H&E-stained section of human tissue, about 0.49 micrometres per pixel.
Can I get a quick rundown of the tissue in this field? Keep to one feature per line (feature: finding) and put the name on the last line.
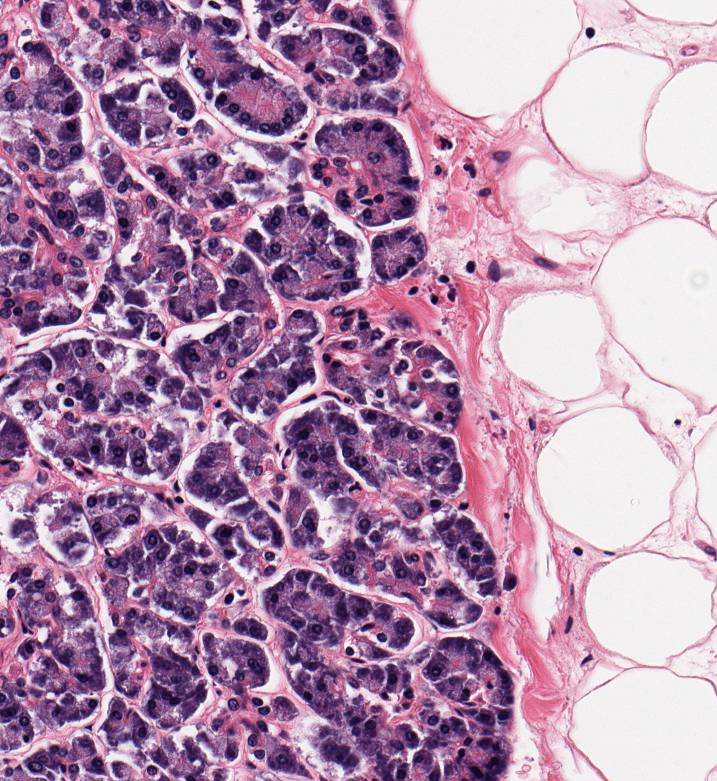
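Acinar cytoplasm: dark purple, granular
Acinar nuclei: small, round, dark, toward the cell base
Acinar lumens: central, very small, inconspicuous
Fat, right side: large, empty-looking adipocytes, thin membranes, small peripheral nuclei
Tissue: pancreas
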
